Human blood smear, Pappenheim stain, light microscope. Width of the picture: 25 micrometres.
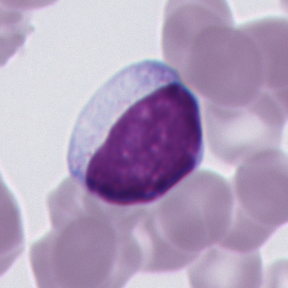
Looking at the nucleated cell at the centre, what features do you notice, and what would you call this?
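Surface projections are absent, and the cell outline is smooth. The nucleus sits off-centre, filling the lower right part of the cell, and its edge facing the cytoplasm is nearly straight. Chromatin stains dark purple and appears dense. The cell is a large granular lymphocyte.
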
